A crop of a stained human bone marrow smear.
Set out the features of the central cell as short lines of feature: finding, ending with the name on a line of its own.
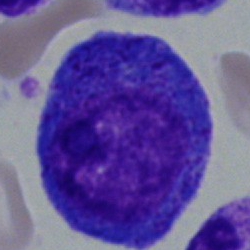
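Granules: none distinct in the cytoplasm
Beside it: a small round purple fragment just outside the left edge
Focus: slightly blurred, so fine nuclear detail is softened
Name: promyelocyte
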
